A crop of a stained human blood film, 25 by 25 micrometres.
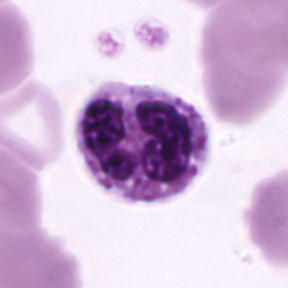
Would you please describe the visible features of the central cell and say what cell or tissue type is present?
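Look first at the outline: the cell is round and smooth. The nucleus is split into two large lobes lying side by side, one on the left and one on the right. Their chromatin is dark purple and coarsely clumped. Around the lobes, and showing between them, is a moderate rim of pale pinkish-lilac cytoplasm. This cell is an eosinophil.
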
